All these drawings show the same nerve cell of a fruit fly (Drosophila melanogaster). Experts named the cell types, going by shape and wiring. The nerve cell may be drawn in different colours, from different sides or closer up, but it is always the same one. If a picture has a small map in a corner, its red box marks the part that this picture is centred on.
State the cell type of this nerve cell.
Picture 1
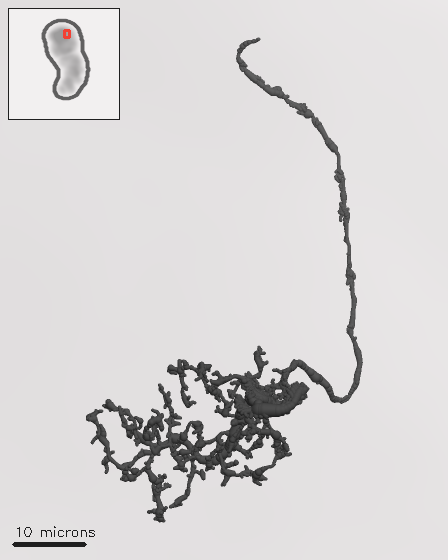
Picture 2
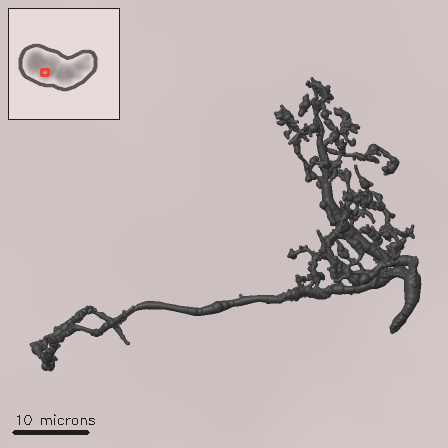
TRN_VP3a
